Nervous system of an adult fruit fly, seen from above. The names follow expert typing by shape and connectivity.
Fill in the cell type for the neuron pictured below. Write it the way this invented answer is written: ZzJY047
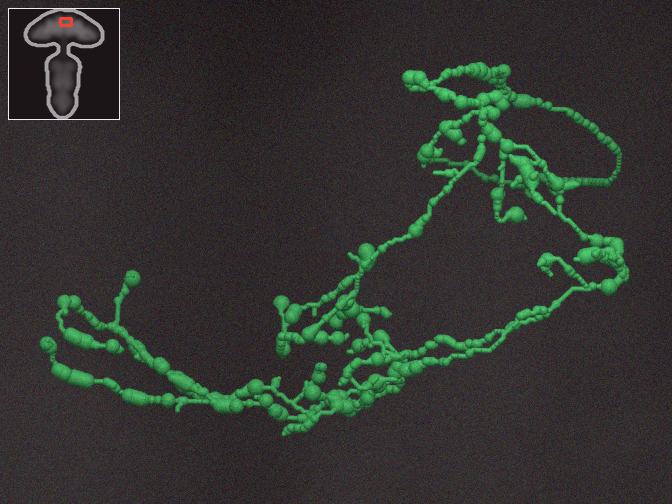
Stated: PhG5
